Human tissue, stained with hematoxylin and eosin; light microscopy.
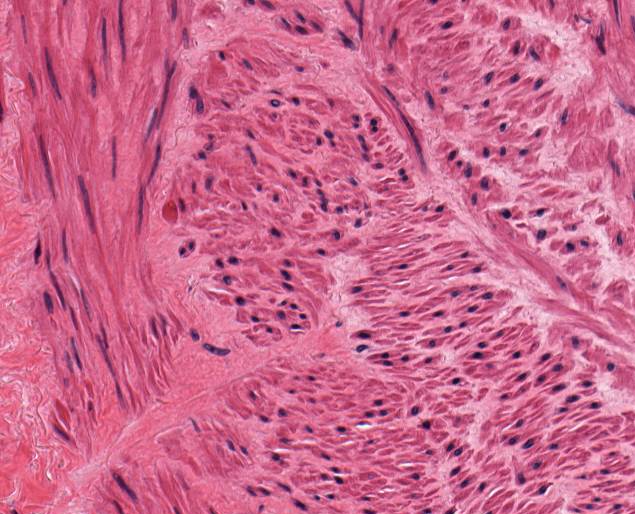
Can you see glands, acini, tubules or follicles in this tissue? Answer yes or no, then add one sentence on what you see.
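No. No epithelium, glands or fat cells are present anywhere in the field.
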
